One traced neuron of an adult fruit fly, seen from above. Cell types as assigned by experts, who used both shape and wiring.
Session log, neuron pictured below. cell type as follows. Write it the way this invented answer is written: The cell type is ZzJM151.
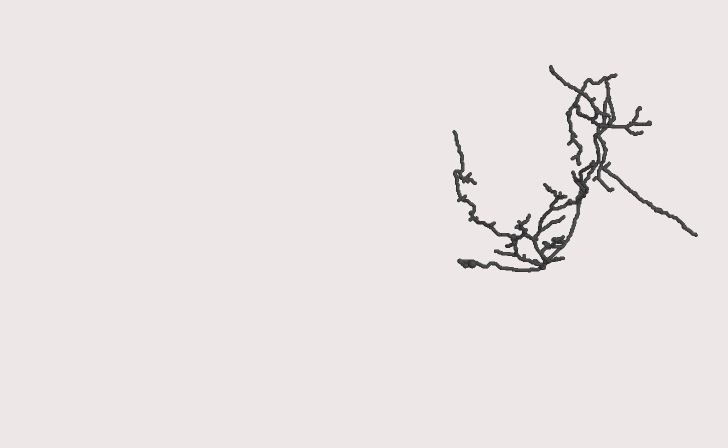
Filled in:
The cell type is CL293.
